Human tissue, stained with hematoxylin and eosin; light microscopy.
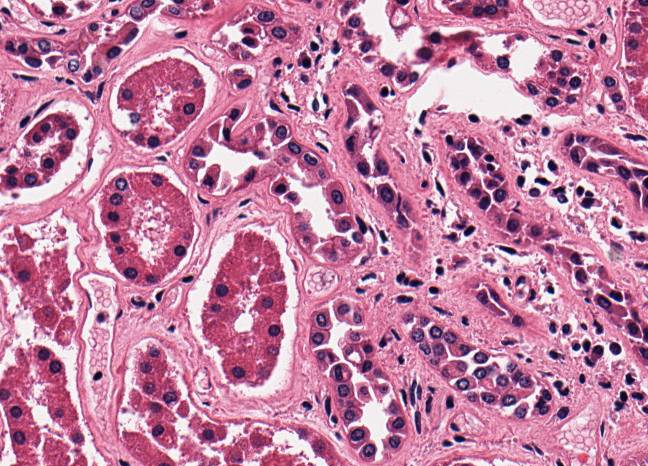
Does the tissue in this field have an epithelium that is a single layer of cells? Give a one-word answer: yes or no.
Yes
